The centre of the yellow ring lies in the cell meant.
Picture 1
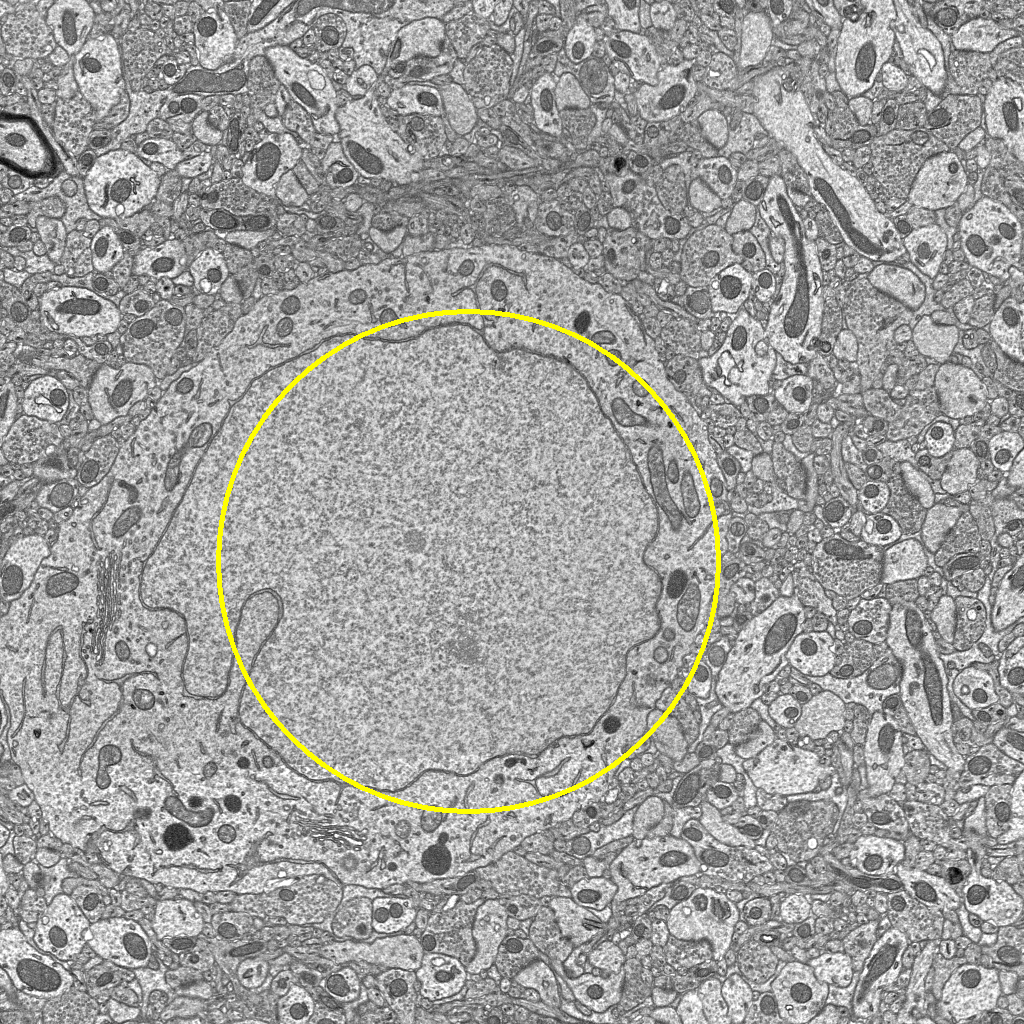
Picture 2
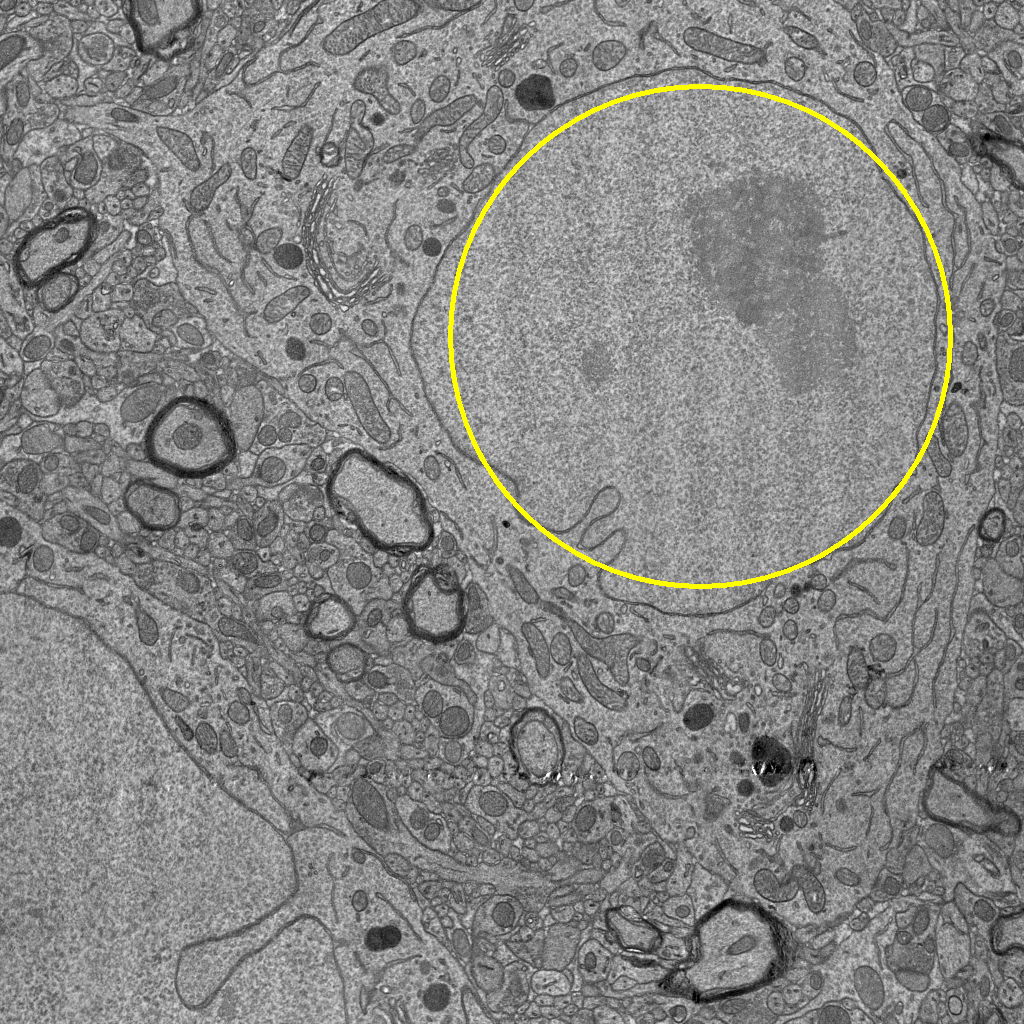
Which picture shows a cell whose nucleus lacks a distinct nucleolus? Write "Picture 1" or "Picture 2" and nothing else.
Picture 1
